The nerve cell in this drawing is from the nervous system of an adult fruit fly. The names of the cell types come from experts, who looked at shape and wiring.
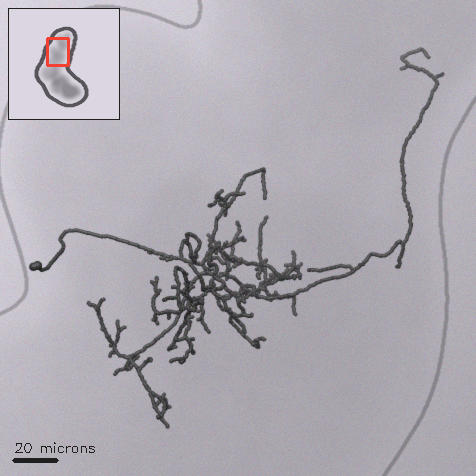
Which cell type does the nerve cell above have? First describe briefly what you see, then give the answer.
The cell body is on the left of the picture. By the scale bar it is about 190 microns wide in this view. The picture shows dozens of branch ends. Its broad class is nerve-cord intrinsic neuron. The cell type is IN08B083_d.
